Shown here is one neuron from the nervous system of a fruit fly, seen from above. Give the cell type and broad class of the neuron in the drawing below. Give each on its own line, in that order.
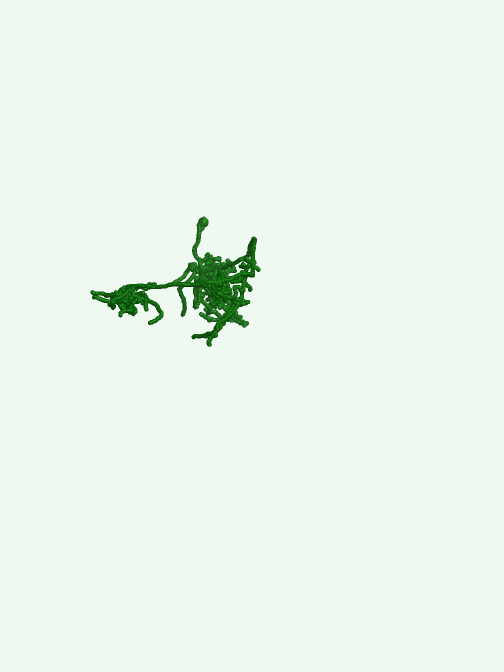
PRW067
central-brain intrinsic neuron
